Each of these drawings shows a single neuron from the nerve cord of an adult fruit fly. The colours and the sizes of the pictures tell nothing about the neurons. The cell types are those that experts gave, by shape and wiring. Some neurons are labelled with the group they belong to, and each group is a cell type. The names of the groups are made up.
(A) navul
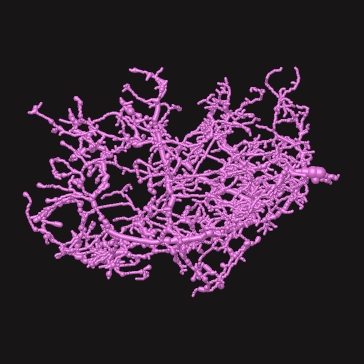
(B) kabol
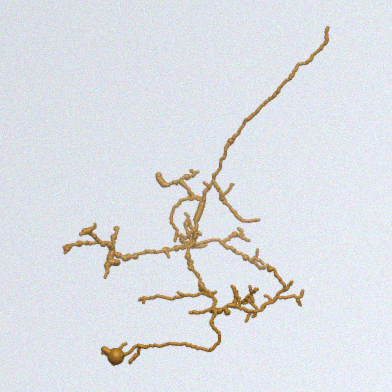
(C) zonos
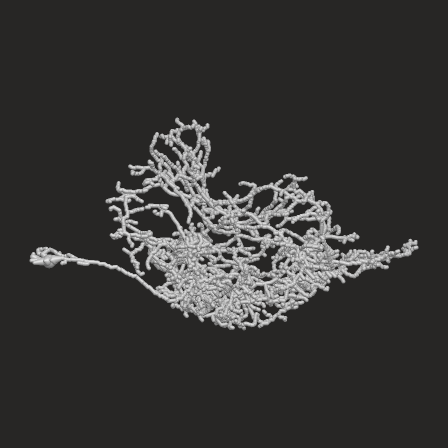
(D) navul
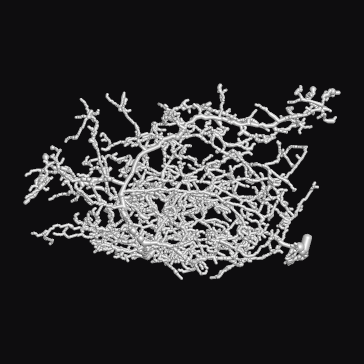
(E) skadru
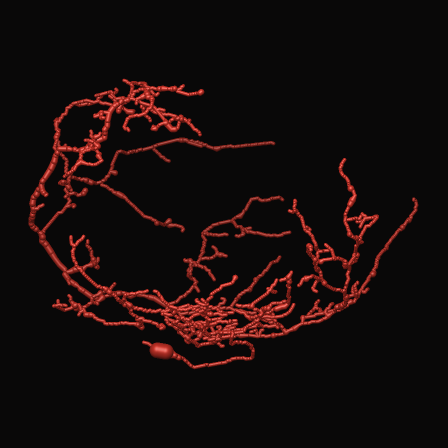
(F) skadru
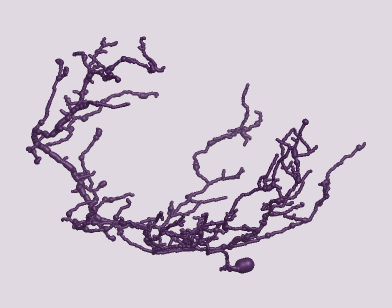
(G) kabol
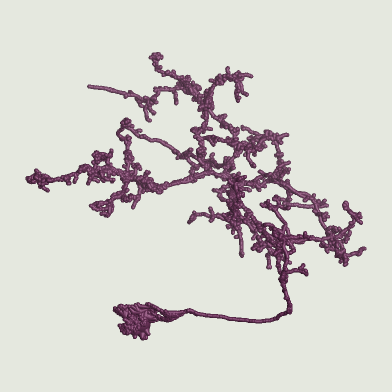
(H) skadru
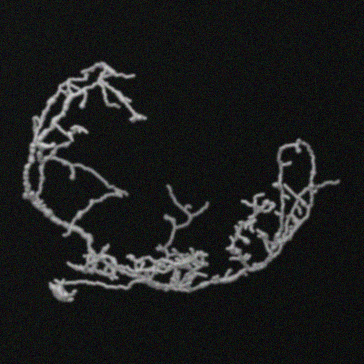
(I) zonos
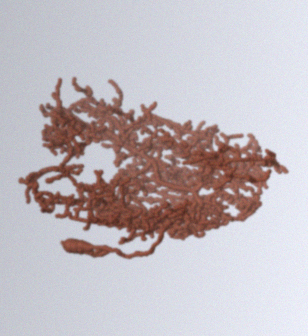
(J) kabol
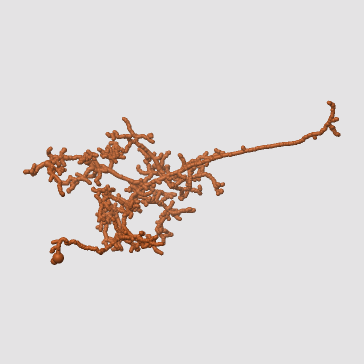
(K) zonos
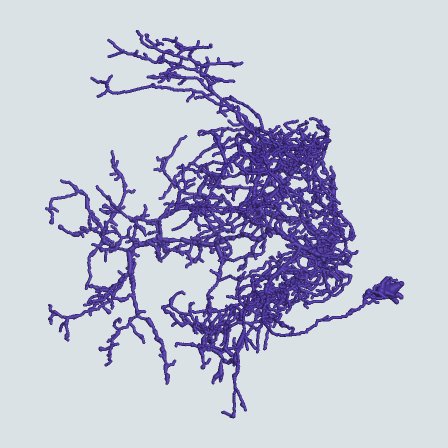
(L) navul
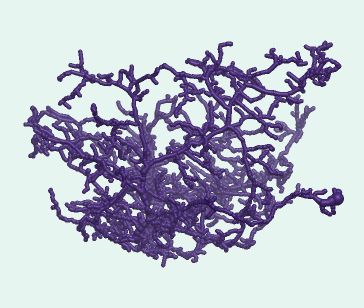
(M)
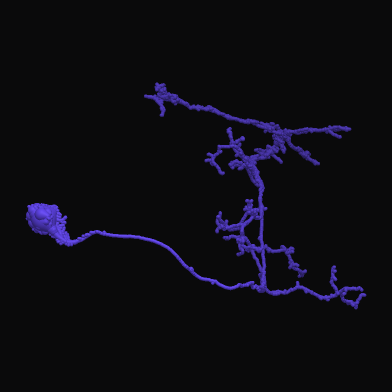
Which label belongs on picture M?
kabol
